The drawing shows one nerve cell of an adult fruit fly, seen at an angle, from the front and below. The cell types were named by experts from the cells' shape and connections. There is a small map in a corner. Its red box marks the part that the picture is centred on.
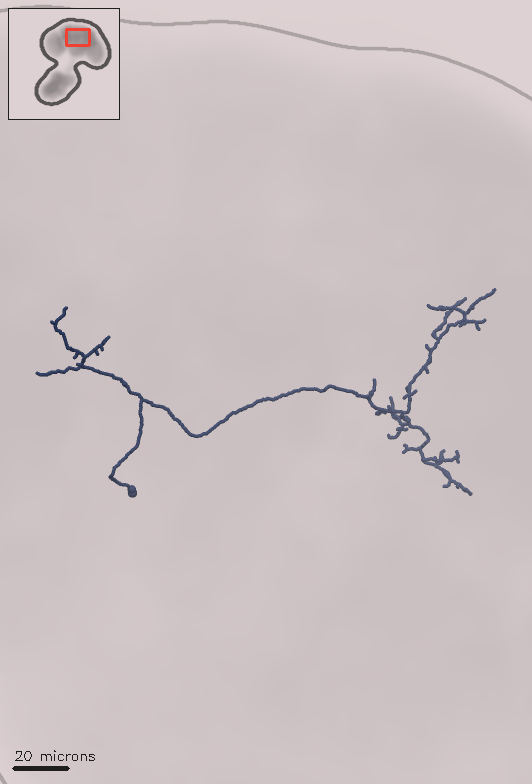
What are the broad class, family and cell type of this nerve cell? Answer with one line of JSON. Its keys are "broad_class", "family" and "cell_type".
{"broad_class": "central-brain intrinsic neuron", "family": "hemilineage DM6_posterior", "cell_type": "CB2229"}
